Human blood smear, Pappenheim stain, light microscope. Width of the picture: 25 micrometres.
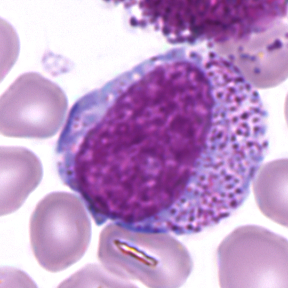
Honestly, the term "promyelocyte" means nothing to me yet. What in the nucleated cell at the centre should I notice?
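The cell is indeed a promyelocyte. Dark purple granules crowd its pale bluish cytoplasm on the right side, where the cytoplasm is widest.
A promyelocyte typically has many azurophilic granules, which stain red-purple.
The crowding of granules on the right goes with this. The nucleus lies toward the left side of the cell. On that side the cytoplasm is a thin rim holding few granules.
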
